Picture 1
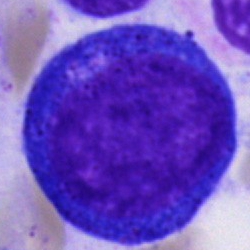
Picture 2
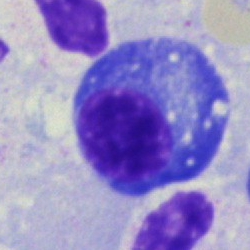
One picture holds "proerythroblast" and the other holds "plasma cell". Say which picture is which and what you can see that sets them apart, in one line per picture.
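In picture 1 we see a proerythroblast: The cytoplasm forms only a narrow rim around the nucleus.
In picture 2 we see a plasma cell: The cytoplasm is abundant, forming a broad area on the upper right side of the nucleus.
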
